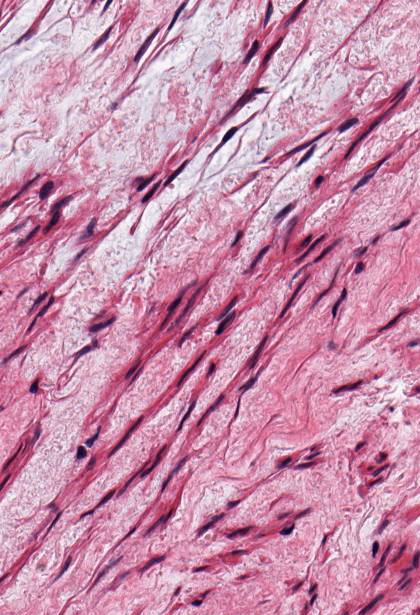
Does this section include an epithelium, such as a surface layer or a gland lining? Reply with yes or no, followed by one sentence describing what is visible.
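No. No epithelium or glands are present anywhere in the field.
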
